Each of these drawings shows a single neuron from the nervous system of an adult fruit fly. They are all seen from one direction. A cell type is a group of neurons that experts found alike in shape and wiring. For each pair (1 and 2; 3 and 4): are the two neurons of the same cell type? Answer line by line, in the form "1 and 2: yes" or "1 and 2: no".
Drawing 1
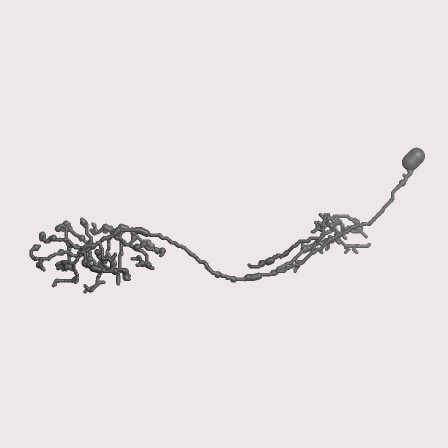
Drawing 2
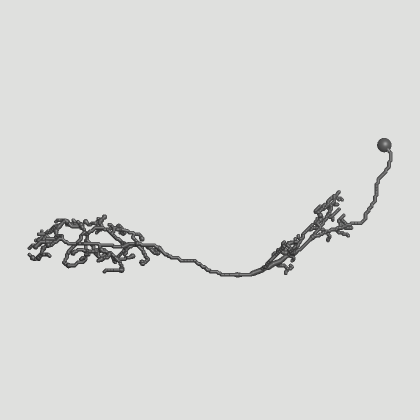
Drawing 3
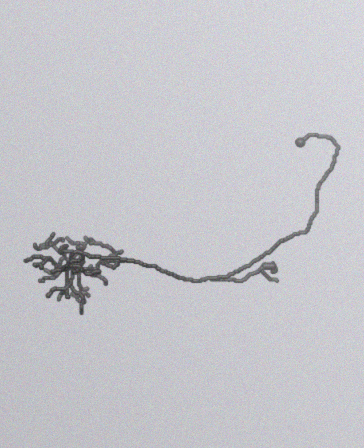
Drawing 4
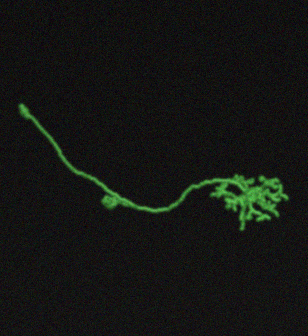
1 and 2: no
3 and 4: yes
